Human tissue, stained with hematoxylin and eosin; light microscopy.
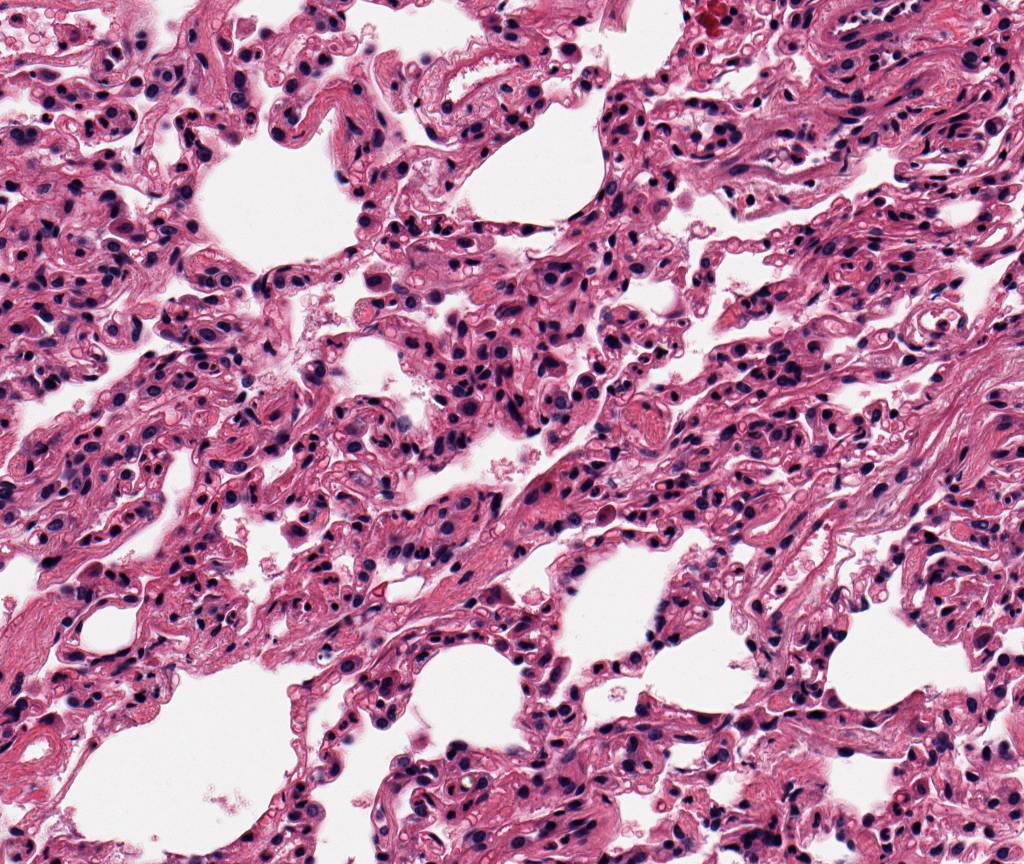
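Lung, haematoxylin and eosin: a meshwork of cellular tissue strands encloses irregular empty spaces of varying size. Pink fibrous tissue crowded with nuclei widens the walls between the spaces; most of these nuclei are small, dark and round to oval. Some spaces are lined by plump rounded cells whose dark nuclei bulge toward the lumen.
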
